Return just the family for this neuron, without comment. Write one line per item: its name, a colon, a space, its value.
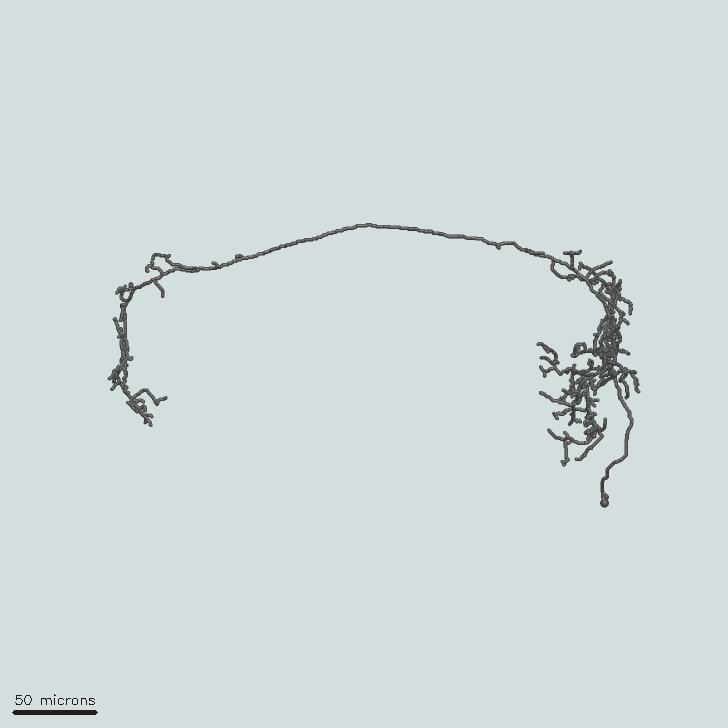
family: hemilineage VLPl&p1_lateral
